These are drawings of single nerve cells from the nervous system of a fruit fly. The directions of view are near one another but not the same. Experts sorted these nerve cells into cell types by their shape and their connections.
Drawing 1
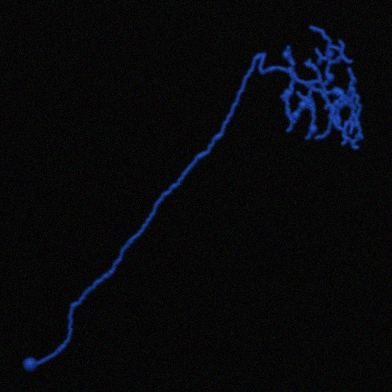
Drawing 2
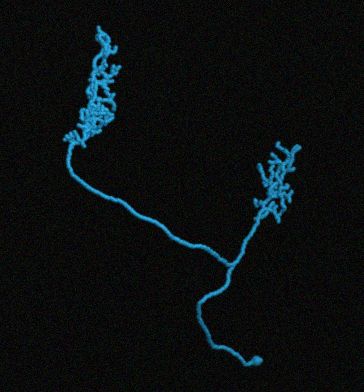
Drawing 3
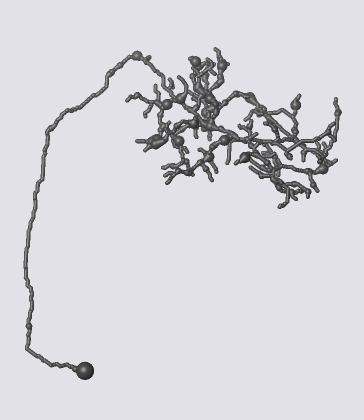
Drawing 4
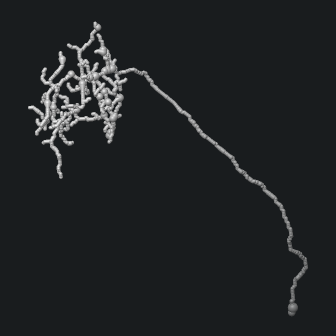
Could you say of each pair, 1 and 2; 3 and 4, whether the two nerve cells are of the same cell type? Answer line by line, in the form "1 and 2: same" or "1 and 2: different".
1 and 2: different
3 and 4: same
